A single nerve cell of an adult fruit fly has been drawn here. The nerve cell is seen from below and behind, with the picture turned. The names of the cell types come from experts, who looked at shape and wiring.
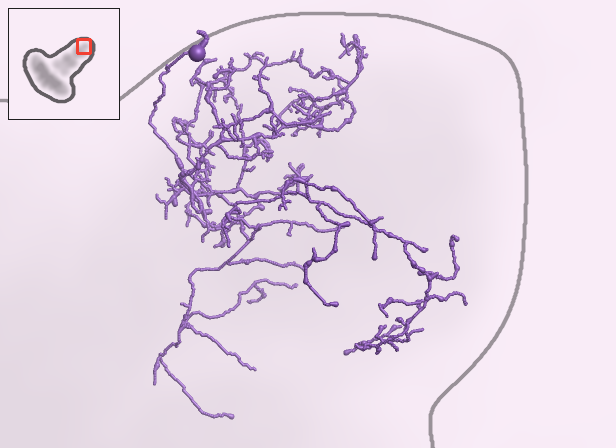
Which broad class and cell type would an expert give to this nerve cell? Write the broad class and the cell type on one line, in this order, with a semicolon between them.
nerve-cord intrinsic neuron; INXXX370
